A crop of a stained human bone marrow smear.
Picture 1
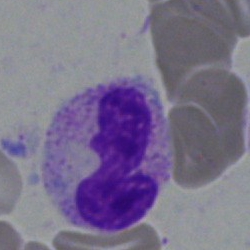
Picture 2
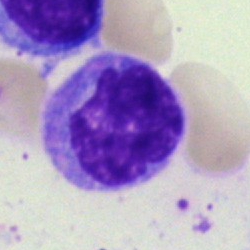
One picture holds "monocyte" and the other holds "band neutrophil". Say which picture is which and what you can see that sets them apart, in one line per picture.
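In picture 1 we see a band neutrophil: The cytoplasm is plentiful and pale lilac.
In picture 2 we see a monocyte: The nucleus fills most of the cell and sits off-centre toward the right.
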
